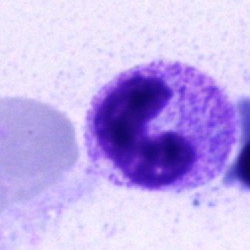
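Band neutrophil, central cell of a stained human bone marrow smear. Nucleus curved into a C, opening to the right. Chromatin dark purple, condensed. No nucleoli visible. Cytoplasm free of vacuoles.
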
